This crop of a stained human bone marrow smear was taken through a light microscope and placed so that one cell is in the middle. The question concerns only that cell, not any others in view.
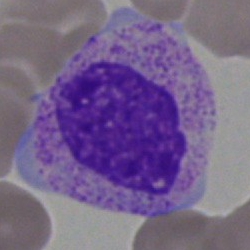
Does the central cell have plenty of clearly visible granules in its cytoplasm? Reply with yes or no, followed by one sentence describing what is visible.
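Yes. Many fine purple granules are scattered throughout the cytoplasm.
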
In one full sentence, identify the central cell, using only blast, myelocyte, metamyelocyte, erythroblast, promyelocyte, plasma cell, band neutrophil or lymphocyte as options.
For this crop, the central cell is a myelocyte.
